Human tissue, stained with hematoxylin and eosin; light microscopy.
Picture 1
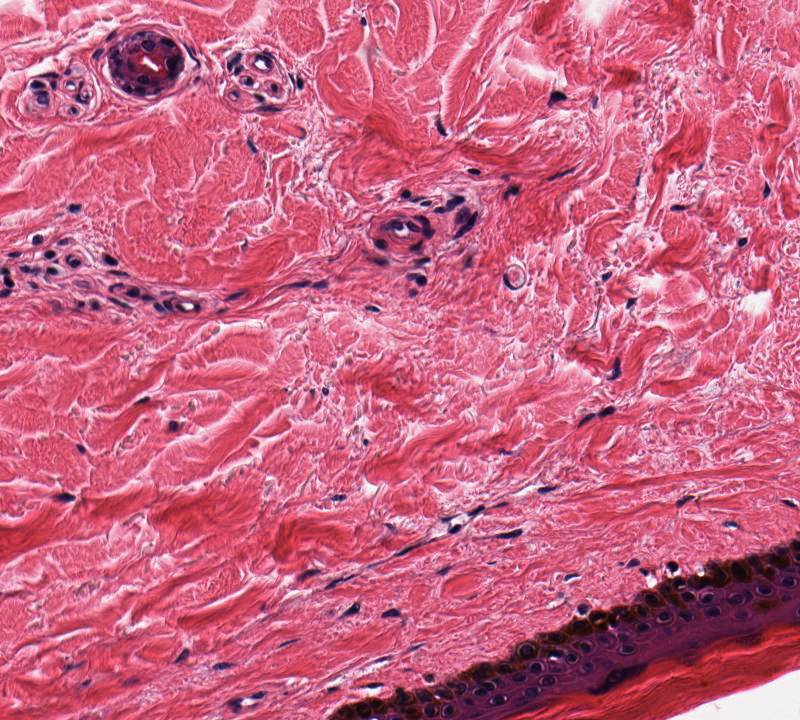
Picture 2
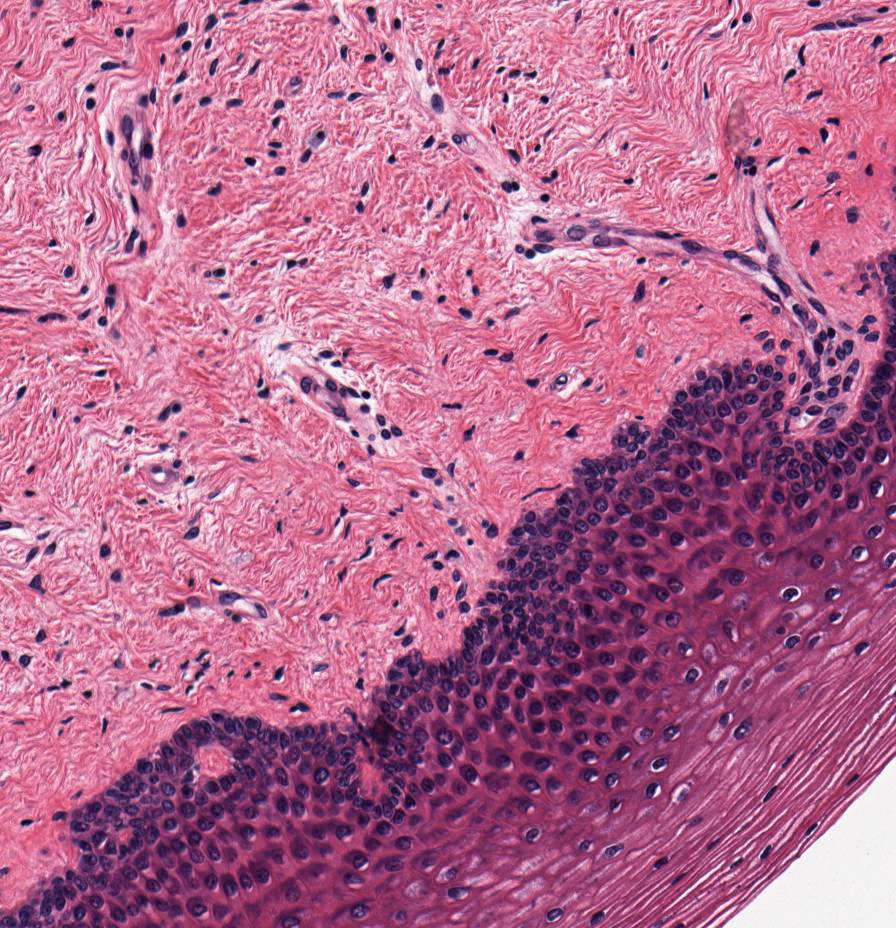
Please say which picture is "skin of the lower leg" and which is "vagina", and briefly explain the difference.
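Picture 1 is skin of the lower leg; picture 2 is vagina. Picture 1: stratified epithelium, flat lower border, no deep projections into connective tissue. Picture 2: epithelium–stroma junction gently undulating, no long rete ridges. Basal layer: heavily loaded with dark brown pigment in 1; crowded cells with dark ovoid nuclei along the stromal border in 2. Picture 2: some middle and upper cells with clear cytoplasm around the nucleus; flattened surface cells keeping thin elongated nuclei at lower right. Picture 1 stroma: thick pink collagen bundles in many directions; nuclei sparse, small, dark, mostly elongated.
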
